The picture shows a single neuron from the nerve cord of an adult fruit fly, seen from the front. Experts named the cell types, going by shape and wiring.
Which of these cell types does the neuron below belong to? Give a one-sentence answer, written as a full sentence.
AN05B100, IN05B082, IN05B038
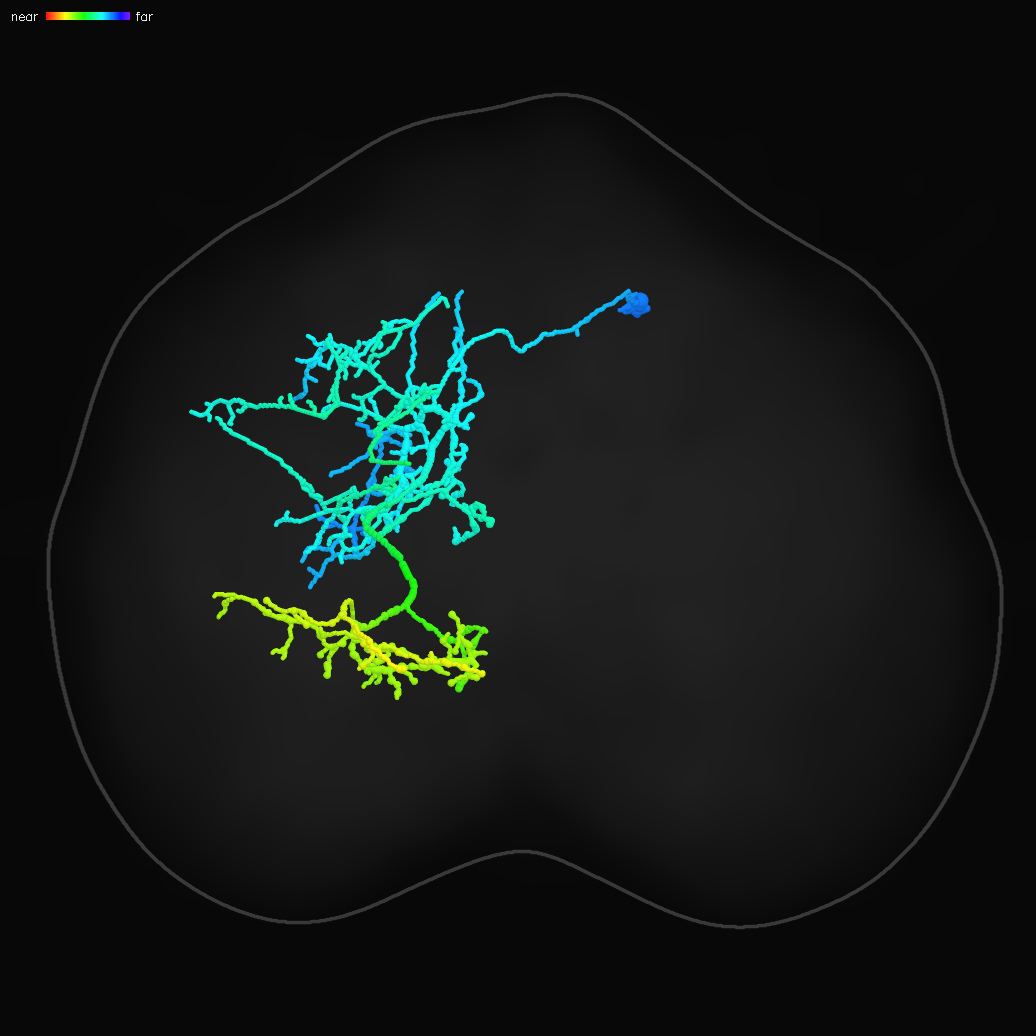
The cell type for the neuron is IN05B038.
